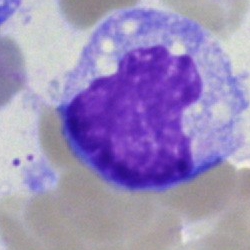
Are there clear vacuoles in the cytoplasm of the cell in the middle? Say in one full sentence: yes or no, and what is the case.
Yes, inside the cytoplasm of this cell lie one or more clear vacuoles.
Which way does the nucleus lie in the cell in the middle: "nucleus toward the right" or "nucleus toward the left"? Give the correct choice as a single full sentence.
The nucleus of this cell lies toward the left.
